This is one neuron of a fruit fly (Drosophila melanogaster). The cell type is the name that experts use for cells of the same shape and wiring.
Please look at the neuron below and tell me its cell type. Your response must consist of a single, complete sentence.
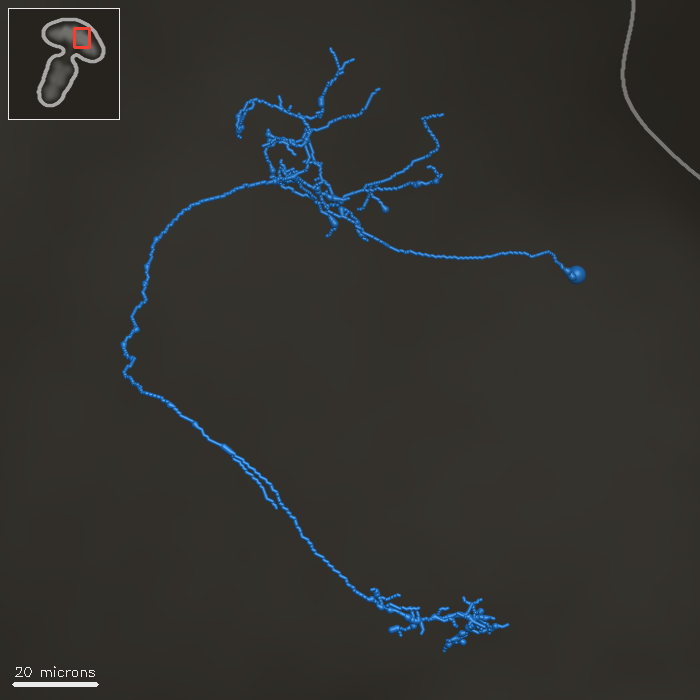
The cell type name M_lvPNm48 applies to this neuron.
